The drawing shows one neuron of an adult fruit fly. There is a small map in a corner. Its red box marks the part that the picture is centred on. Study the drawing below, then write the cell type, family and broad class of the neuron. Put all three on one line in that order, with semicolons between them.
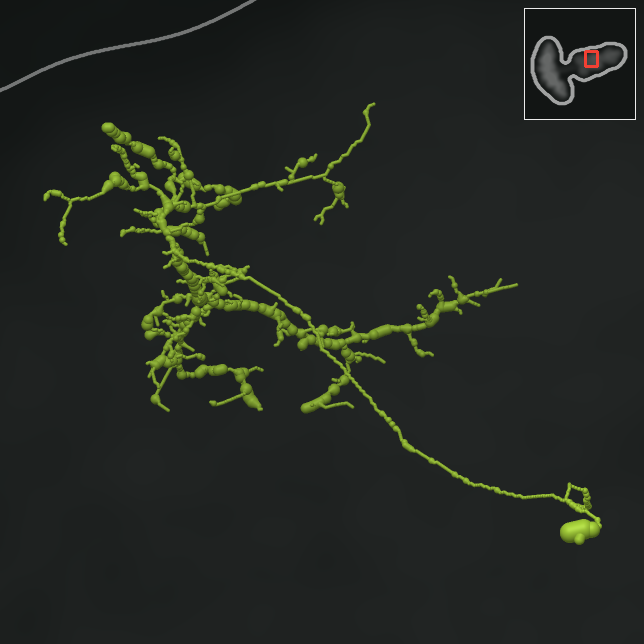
IN06B069; hemilineage 06B; nerve-cord intrinsic neuron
